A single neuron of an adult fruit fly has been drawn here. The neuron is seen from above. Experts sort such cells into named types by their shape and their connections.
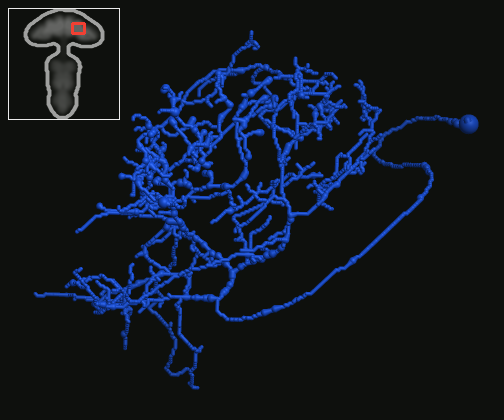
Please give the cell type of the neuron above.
SLP077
